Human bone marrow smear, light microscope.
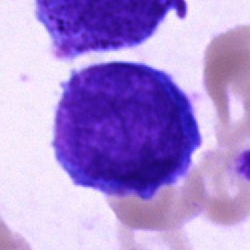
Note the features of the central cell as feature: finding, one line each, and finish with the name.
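Nucleus: fills almost the whole cell
Chromatin: finely mottled, dark purple throughout
Cytoplasm: thin deep blue rim at the cell edge
Outline: small blunt bulge from the lower edge
Name: blast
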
